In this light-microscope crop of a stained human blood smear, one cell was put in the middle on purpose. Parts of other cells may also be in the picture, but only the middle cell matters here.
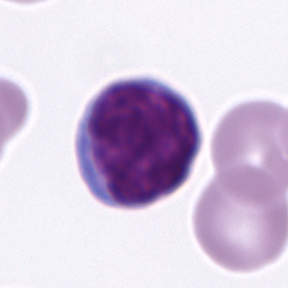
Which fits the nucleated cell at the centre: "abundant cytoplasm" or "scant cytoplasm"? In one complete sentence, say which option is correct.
The cell's cytoplasm is limited to a narrow rim.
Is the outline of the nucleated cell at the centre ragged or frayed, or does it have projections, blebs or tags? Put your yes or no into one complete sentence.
No, this cell has a smooth edge with no projections, blebs or tags.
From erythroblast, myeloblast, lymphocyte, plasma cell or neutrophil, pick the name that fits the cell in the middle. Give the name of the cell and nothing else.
lymphocyte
